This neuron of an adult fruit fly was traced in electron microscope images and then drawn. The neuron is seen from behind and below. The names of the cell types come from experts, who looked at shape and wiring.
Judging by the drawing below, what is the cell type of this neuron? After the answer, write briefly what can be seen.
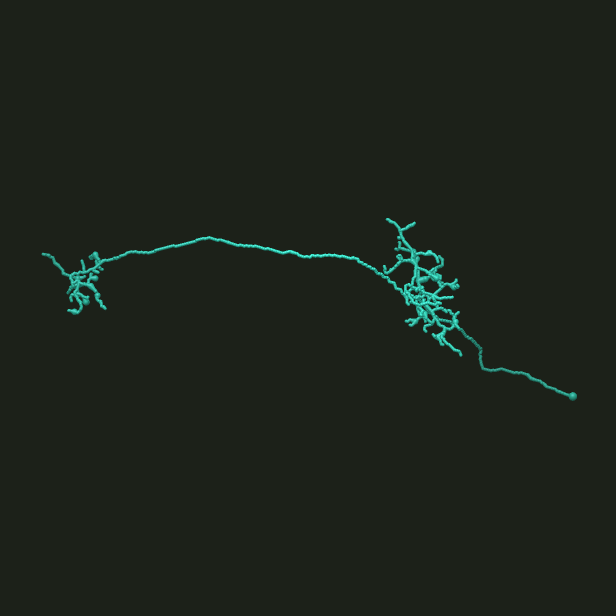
The cell type is Tm40. This is an optic-lobe intrinsic neuron. In this view it is more than twice as wide as it is tall.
